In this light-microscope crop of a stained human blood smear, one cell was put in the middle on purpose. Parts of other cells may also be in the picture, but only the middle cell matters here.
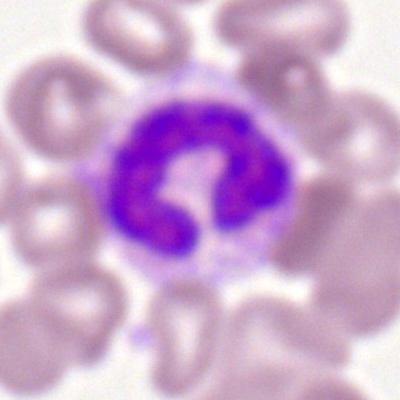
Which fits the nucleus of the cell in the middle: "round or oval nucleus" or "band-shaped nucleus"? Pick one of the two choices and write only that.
Band-shaped nucleus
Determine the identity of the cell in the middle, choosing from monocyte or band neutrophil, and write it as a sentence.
Here the cell in the middle is a band neutrophil.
